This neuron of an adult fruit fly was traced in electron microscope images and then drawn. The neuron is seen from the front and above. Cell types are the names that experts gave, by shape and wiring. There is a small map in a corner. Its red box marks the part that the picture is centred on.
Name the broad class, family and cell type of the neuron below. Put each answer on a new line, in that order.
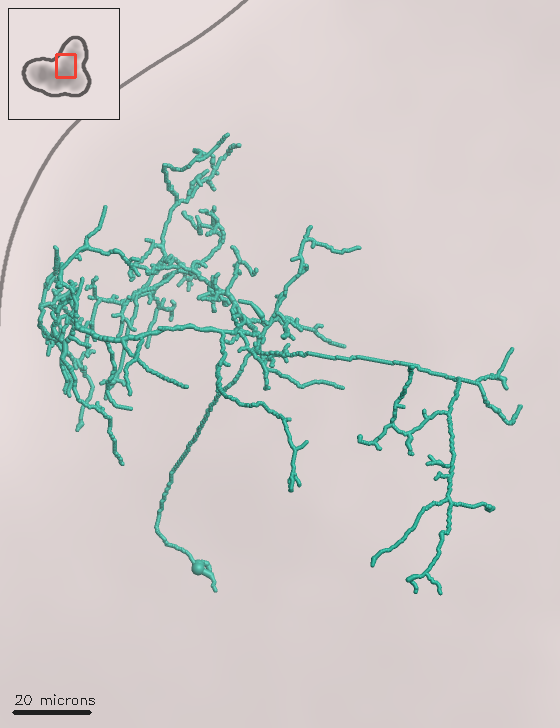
nerve-cord intrinsic neuron
hemilineage 07B
IN07B044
